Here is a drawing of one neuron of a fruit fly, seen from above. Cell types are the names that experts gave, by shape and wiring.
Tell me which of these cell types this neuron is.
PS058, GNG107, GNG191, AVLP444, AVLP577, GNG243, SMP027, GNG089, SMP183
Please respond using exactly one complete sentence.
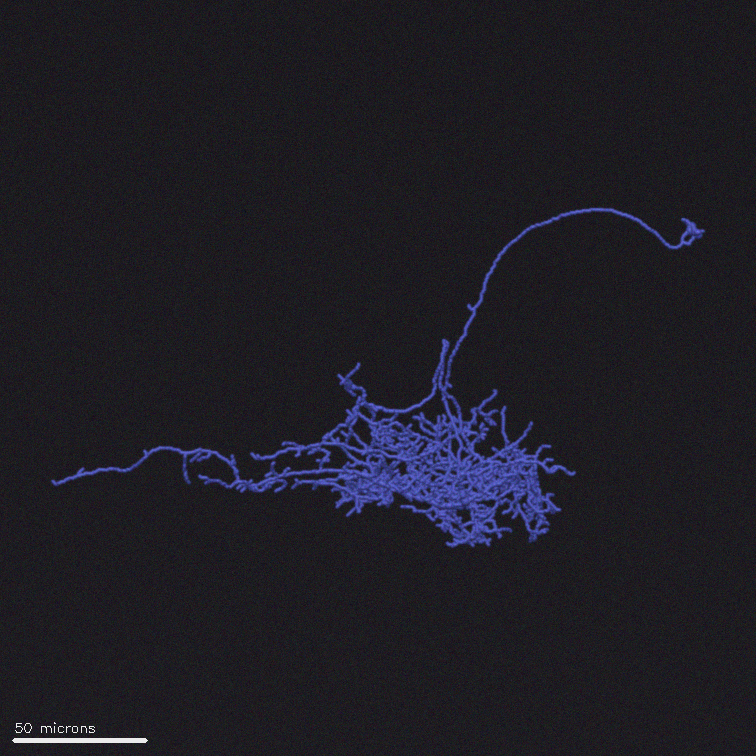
Typed by cell type, the neuron is PS058.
